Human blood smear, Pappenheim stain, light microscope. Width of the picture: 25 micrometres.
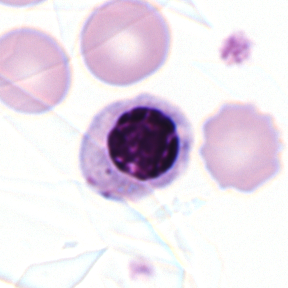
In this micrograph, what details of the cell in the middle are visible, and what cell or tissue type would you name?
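The cell has a smooth, roughly round outline. No nucleoli can be seen in its nucleus. The cytoplasm forms its broadest band on the lower left side of the nucleus, and a few small purple granules lie in the cytoplasm toward the lower left. This cell is a normoblast.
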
